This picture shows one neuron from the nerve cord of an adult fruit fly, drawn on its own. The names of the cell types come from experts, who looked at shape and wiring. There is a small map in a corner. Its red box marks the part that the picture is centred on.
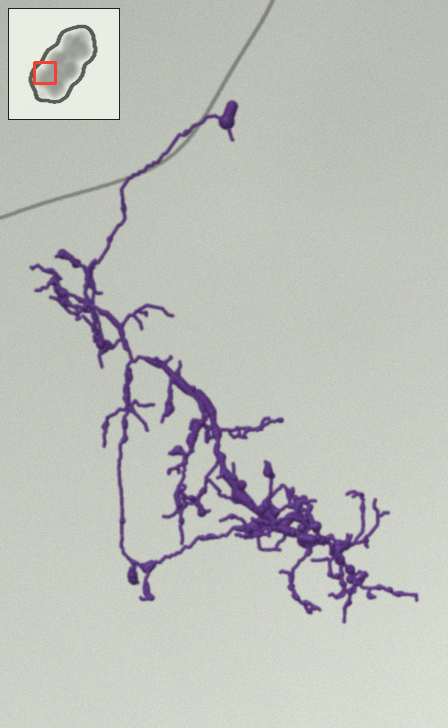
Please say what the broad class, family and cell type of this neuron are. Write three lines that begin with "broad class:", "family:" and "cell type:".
broad class: nerve-cord intrinsic neuron
family: hemilineage 20A.22A
cell type: IN20A.22A082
